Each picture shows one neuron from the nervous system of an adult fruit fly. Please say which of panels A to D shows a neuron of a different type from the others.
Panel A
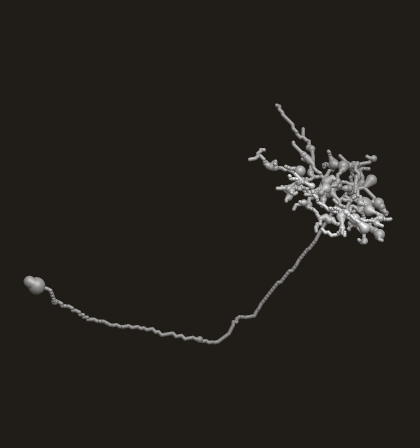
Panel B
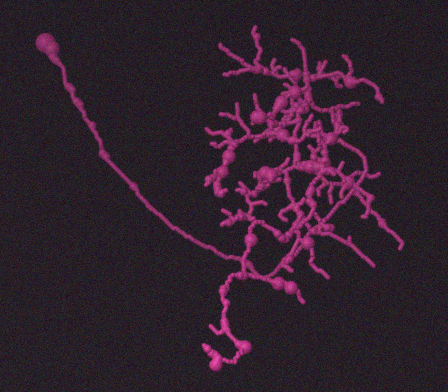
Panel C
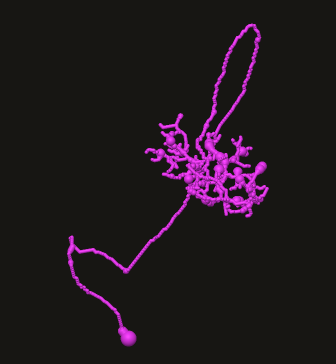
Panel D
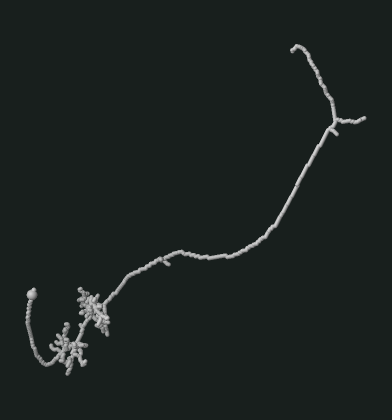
Panel D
